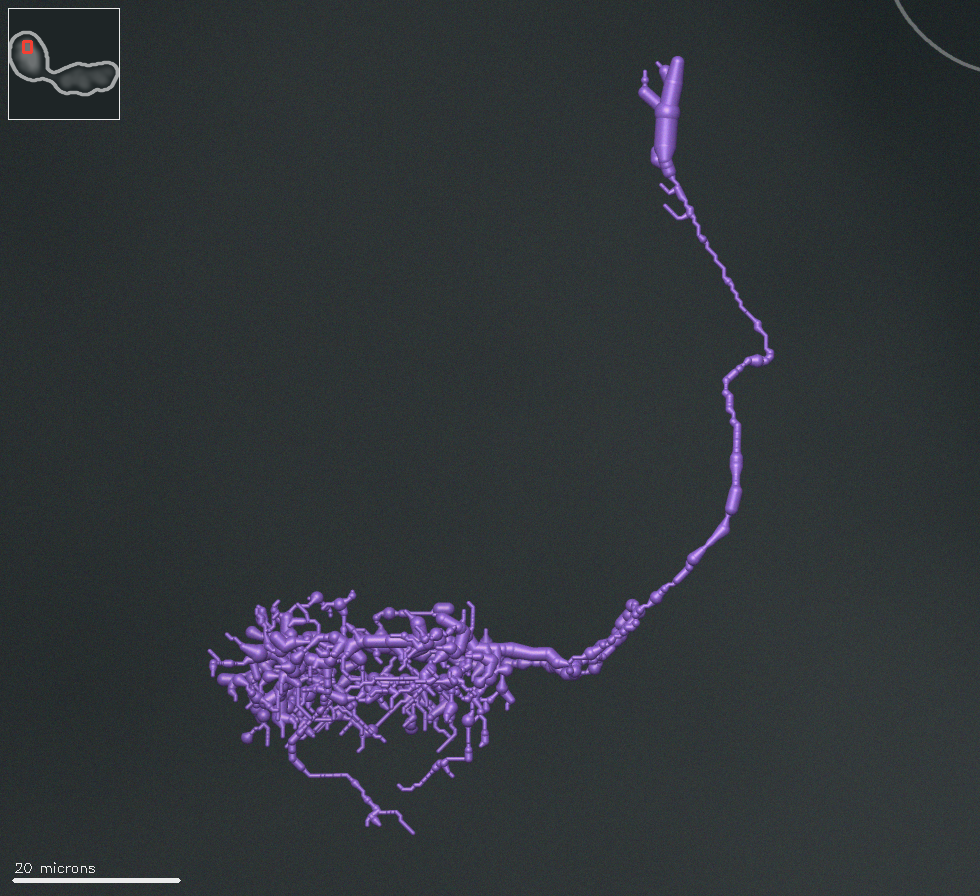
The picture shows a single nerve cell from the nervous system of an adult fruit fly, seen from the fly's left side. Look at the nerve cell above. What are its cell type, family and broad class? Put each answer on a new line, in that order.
hDeltaA
class CX
central-brain intrinsic neuron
